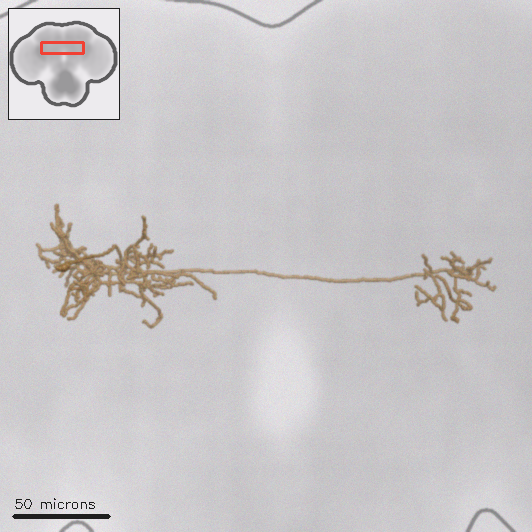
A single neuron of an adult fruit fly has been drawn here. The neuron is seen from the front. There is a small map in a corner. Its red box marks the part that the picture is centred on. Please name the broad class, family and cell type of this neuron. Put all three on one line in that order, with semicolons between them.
central-brain intrinsic neuron; hemilineage VLPa2; PVLP048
